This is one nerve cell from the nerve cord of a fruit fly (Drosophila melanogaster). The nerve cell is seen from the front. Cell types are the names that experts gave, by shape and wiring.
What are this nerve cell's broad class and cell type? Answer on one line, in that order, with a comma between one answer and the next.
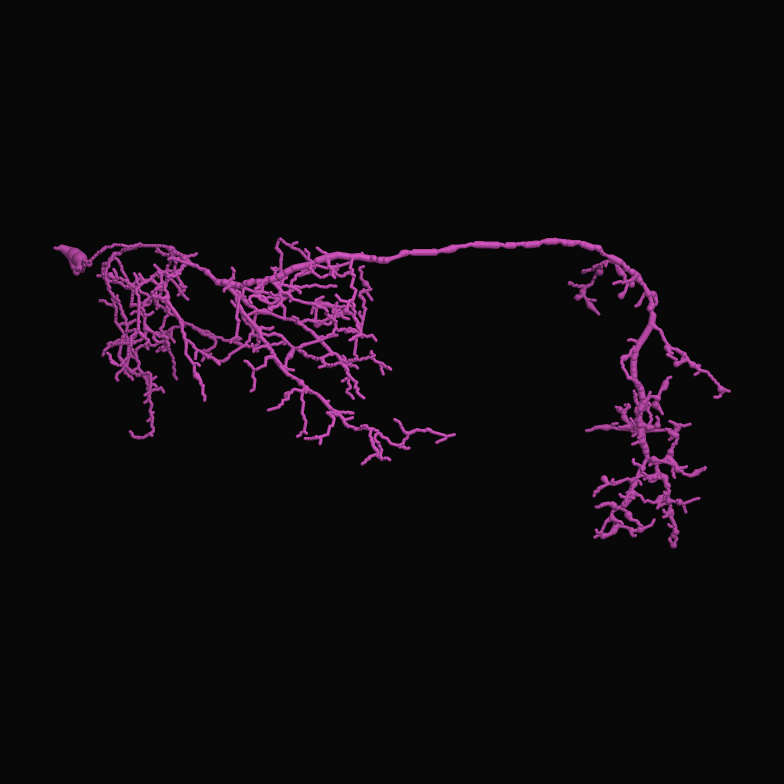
nerve-cord intrinsic neuron, INXXX251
